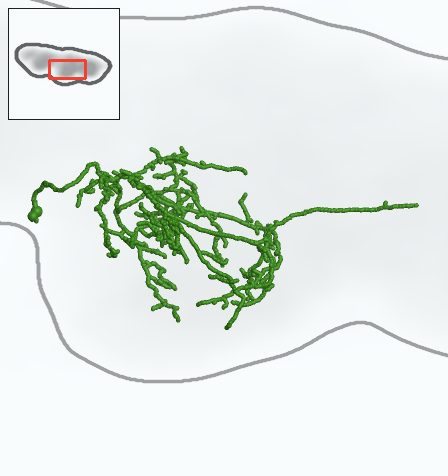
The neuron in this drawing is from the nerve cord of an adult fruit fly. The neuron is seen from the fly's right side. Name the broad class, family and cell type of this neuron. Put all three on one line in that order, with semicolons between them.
nerve-cord intrinsic neuron; hemilineage 03A; IN03A030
